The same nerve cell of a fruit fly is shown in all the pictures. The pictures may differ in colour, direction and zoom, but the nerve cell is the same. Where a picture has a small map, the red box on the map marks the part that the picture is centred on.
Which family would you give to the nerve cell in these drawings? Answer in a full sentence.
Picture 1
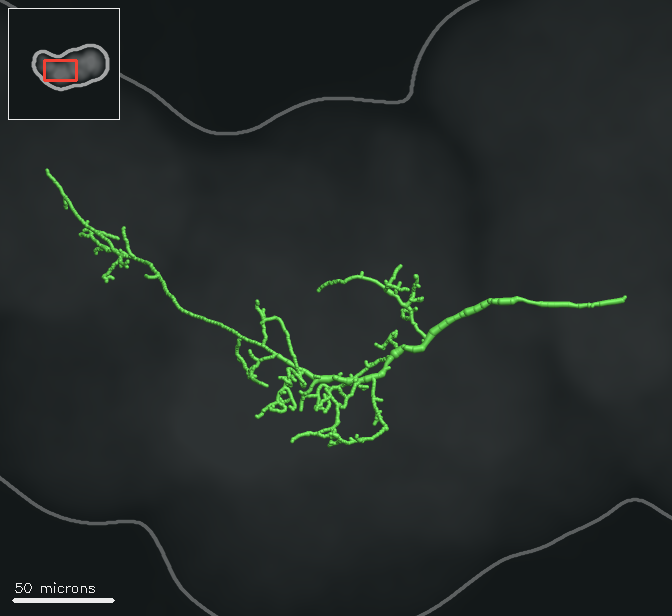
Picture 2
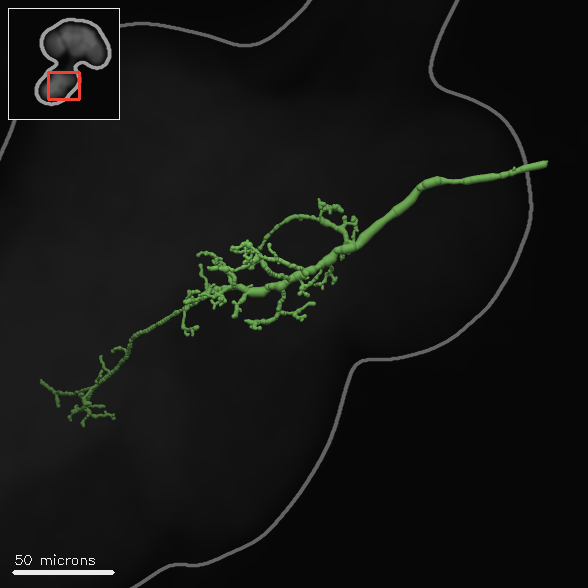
The family is class mechanosensory proprioceptive.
